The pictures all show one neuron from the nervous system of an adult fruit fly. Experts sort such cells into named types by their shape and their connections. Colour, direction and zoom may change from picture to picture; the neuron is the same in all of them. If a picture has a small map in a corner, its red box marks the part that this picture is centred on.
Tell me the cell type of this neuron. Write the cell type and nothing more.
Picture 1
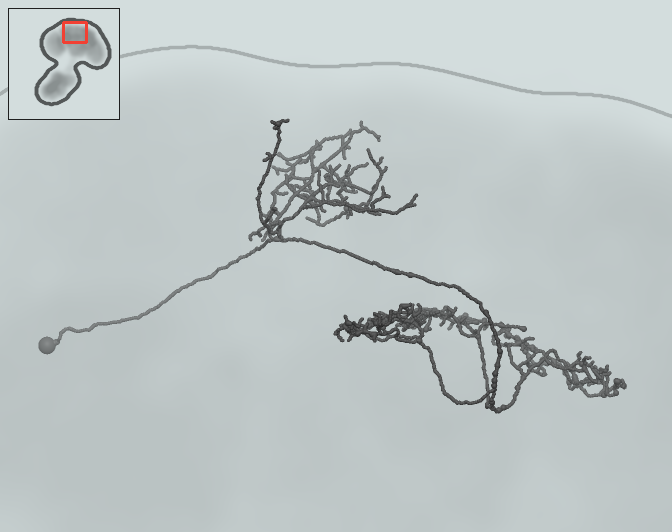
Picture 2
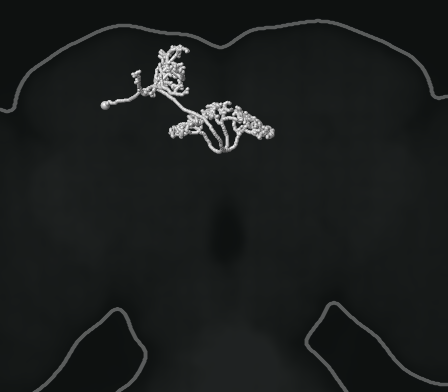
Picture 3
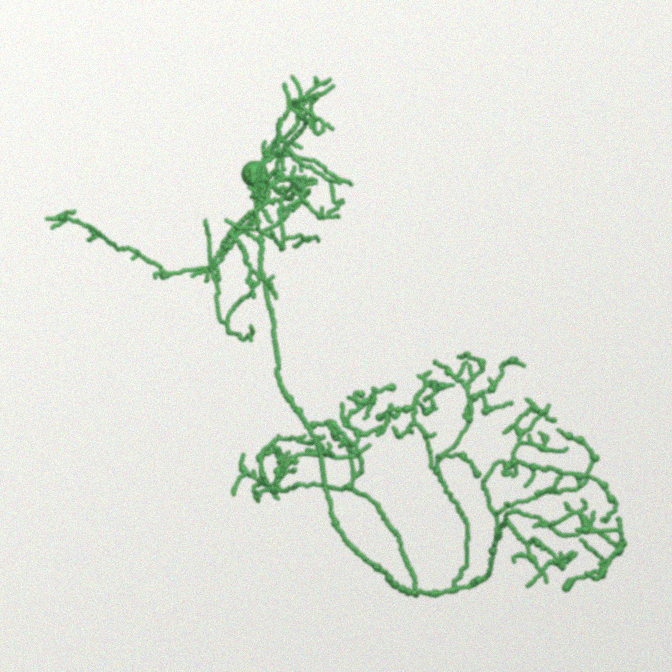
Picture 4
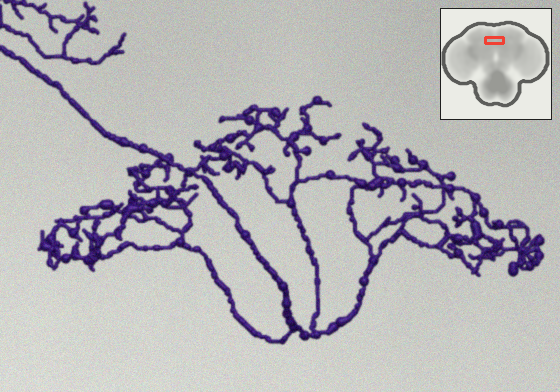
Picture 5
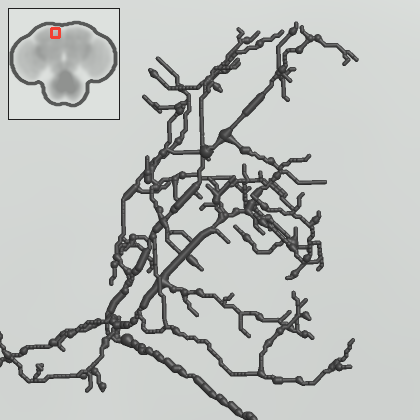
FB6B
